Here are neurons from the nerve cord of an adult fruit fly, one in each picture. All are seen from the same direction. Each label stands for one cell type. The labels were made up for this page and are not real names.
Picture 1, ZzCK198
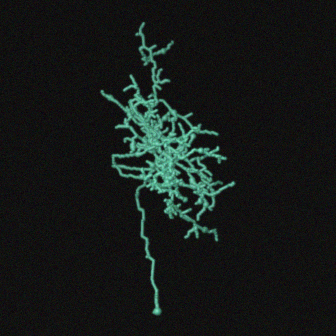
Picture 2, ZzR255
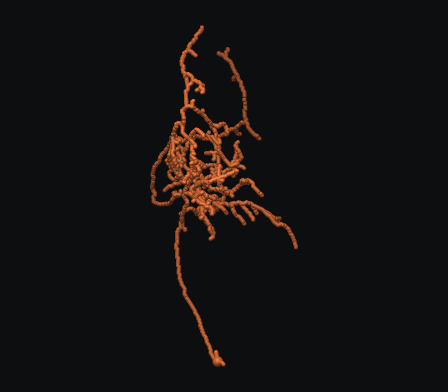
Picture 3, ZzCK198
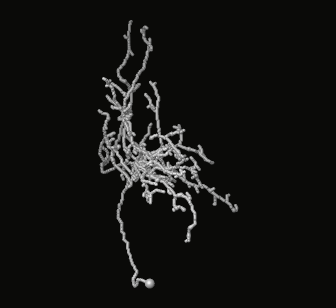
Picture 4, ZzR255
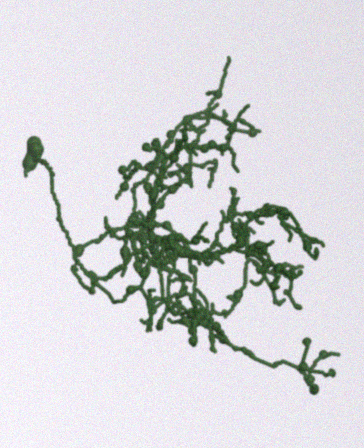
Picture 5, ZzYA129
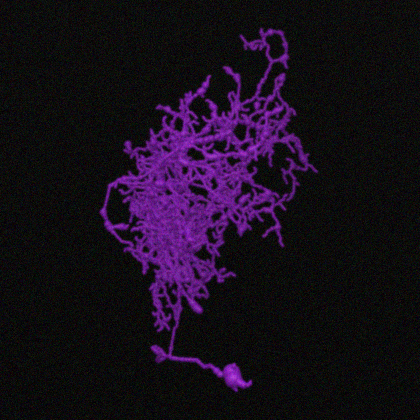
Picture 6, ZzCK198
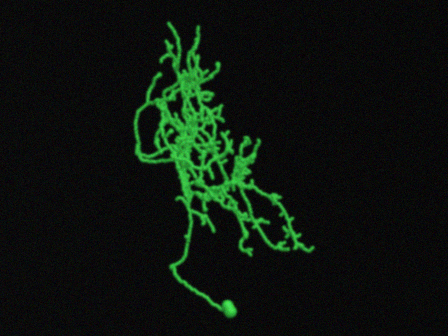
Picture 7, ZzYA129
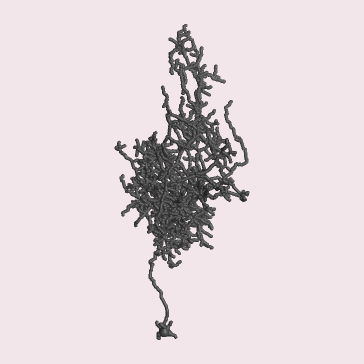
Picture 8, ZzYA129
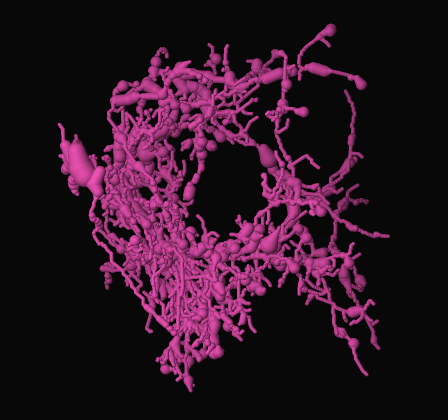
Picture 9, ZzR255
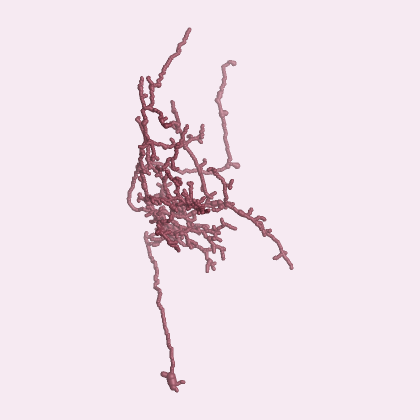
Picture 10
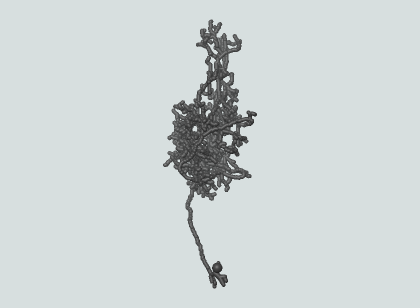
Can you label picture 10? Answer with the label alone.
ZzYA129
